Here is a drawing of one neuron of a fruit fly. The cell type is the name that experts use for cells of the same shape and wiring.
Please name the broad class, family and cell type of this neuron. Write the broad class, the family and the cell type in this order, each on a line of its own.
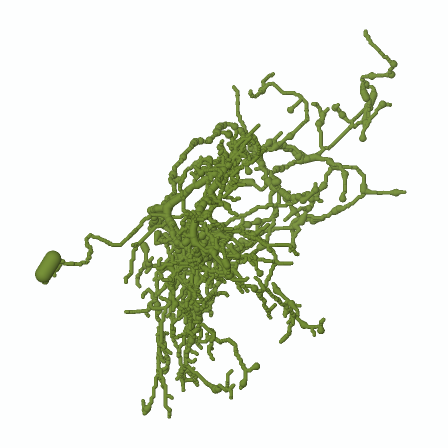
central-brain intrinsic neuron
hemilineage DM6_posterior
IB093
